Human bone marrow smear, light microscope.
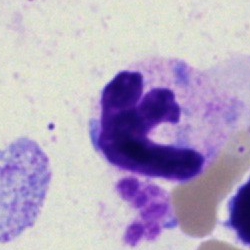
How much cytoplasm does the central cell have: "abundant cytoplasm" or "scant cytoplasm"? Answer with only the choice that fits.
Abundant cytoplasm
